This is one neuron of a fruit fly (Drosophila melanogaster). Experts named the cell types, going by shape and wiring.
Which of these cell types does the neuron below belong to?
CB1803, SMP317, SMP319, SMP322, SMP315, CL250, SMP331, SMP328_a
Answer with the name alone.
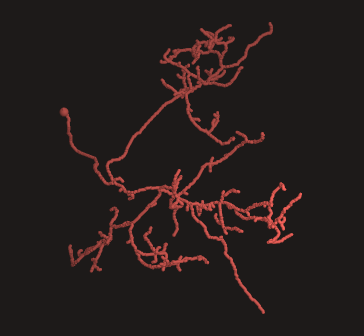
SMP315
